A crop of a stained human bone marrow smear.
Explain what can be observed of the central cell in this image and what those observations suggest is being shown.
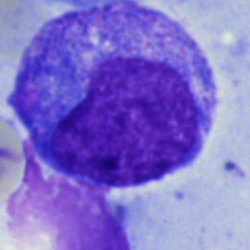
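The nucleus sits off-centre toward the lower right, so a wider band of cytoplasm is left at the upper left. Its chromatin is finely granular, not coarsely clumped. The cytoplasm is blue-purple, with fine reddish-purple granules scattered through it. The central cell is a promyelocyte.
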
